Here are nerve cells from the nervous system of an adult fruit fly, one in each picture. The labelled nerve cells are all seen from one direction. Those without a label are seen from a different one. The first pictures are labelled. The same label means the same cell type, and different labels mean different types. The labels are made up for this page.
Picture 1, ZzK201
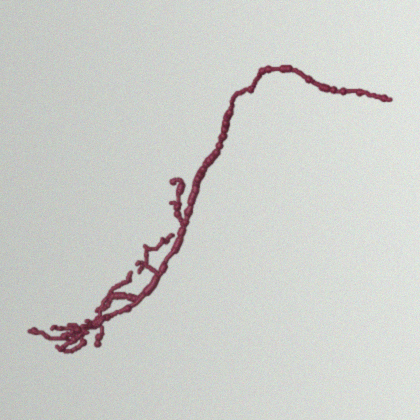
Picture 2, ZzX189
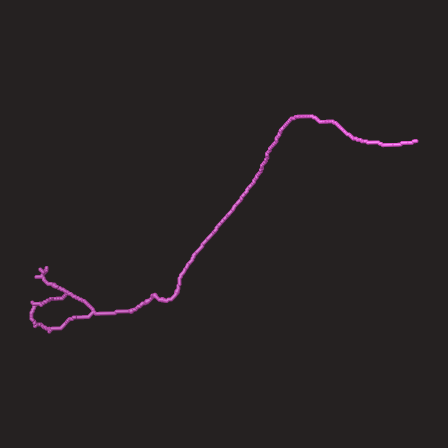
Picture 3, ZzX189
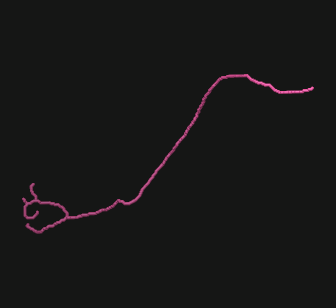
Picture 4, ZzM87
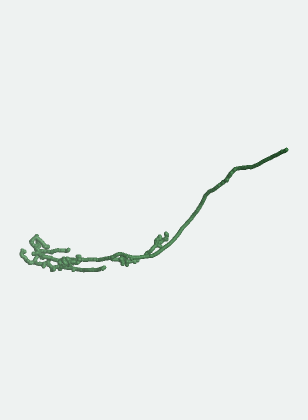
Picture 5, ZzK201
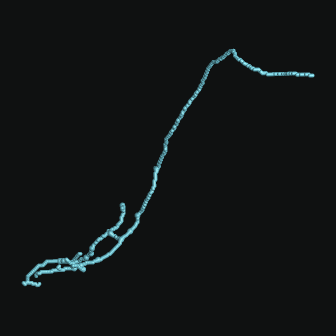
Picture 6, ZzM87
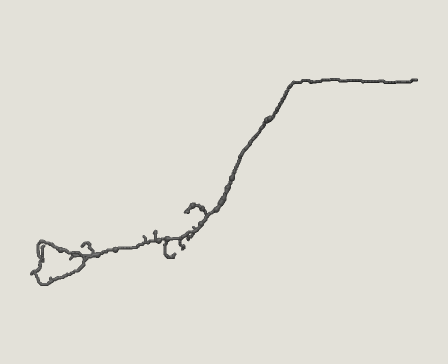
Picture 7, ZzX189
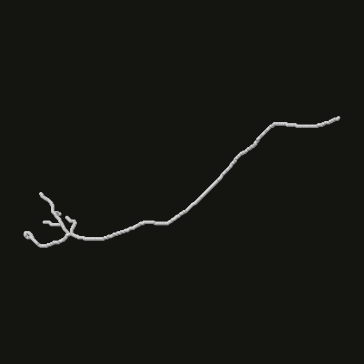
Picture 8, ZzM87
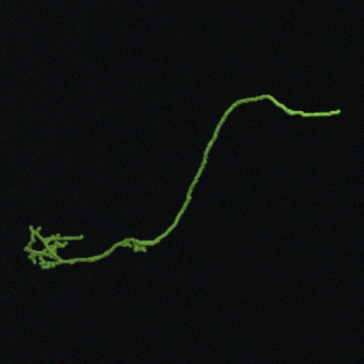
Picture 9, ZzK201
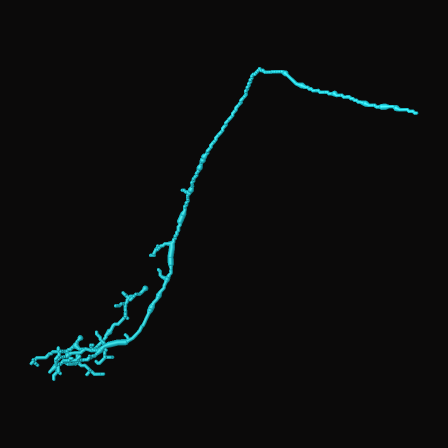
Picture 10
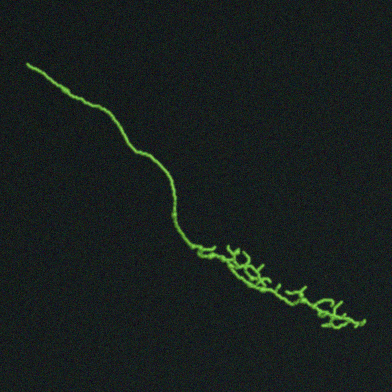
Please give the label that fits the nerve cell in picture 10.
ZzM87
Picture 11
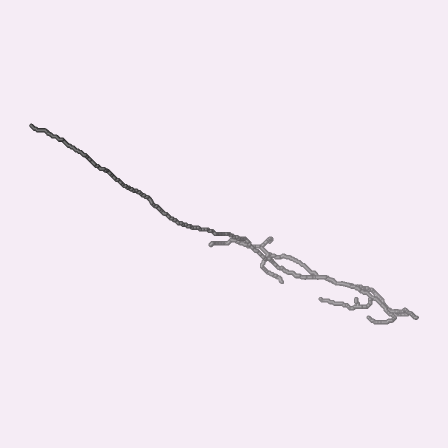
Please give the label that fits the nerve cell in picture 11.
ZzM87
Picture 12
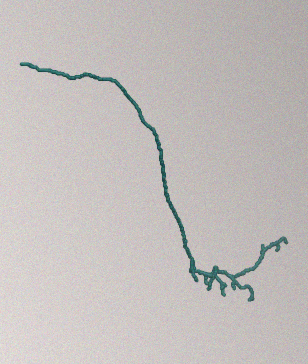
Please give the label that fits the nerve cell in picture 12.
ZzK201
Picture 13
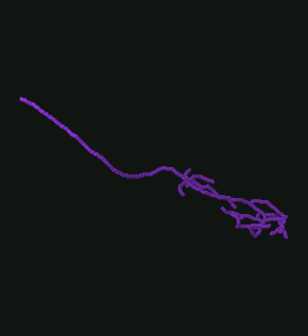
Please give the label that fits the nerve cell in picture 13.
ZzM87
